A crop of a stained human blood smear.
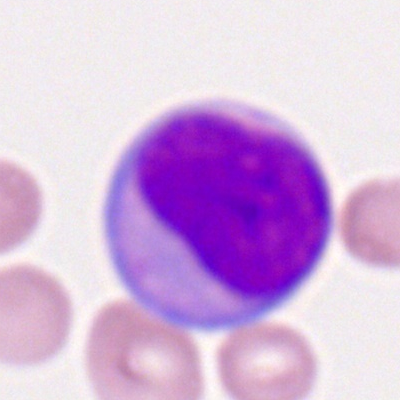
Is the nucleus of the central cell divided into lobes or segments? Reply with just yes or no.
No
